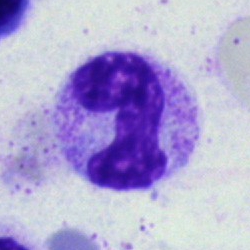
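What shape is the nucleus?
Just one thick curved band, bent into a hook.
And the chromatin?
Dense, dark purple and coarsely clumped.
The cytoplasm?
Pale lilac-pink rather than blue, with fine, small pinkish-purple granules scattered throughout.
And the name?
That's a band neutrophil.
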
